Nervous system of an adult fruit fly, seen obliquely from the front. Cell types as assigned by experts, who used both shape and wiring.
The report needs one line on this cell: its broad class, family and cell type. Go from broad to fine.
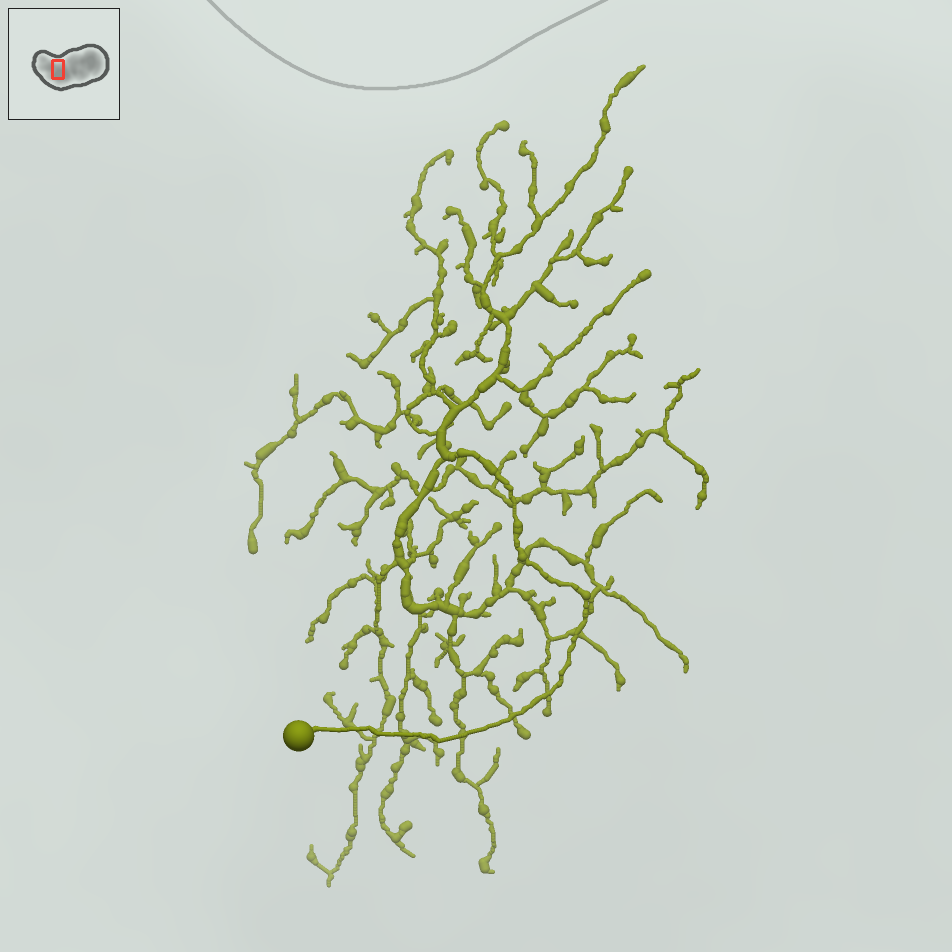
optic-lobe intrinsic neuron; Dm; Dm18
